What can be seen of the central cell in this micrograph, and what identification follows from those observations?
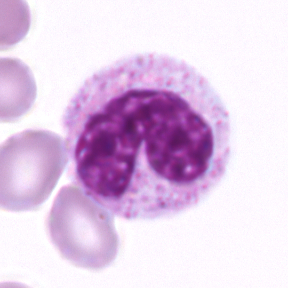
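Look first at the nucleus: it curves into a kidney or horseshoe shape, and its notch opens toward the bottom of the picture. Inside it, no nucleoli are visible. Now turn to the cytoplasm: small pinkish-red granules are scattered through it, and you will find no vacuoles. This cell is a band neutrophil.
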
